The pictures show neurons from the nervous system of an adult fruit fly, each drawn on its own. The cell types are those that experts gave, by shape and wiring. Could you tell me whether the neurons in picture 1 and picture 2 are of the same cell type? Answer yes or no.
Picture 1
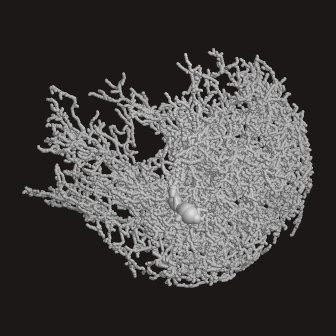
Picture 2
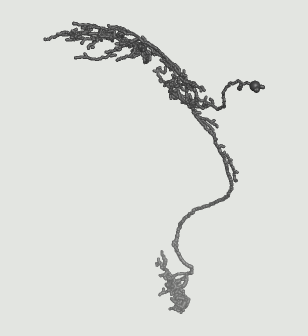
no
